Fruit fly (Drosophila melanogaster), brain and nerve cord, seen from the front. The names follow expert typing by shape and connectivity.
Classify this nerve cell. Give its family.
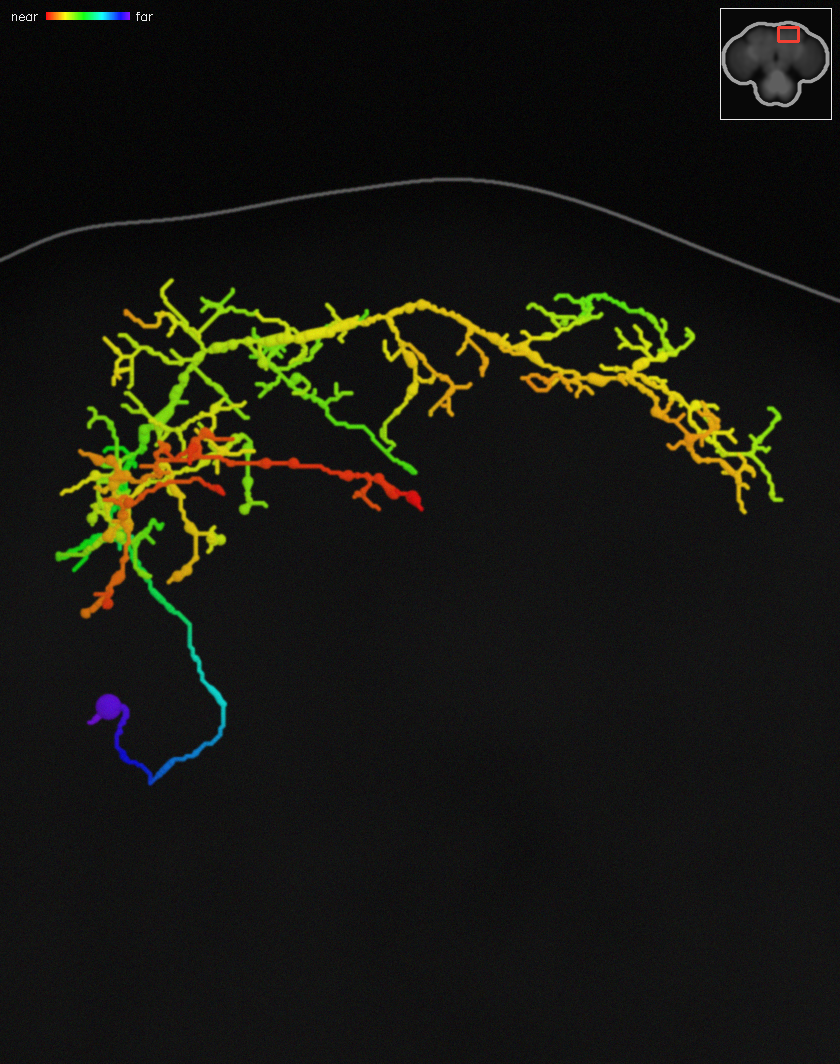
hemilineage DM4_dorsal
